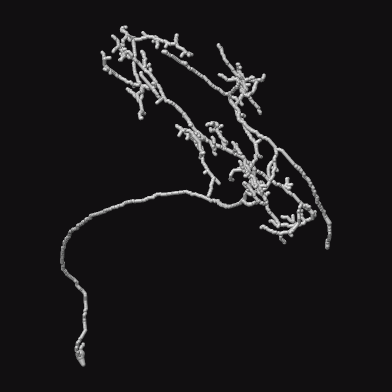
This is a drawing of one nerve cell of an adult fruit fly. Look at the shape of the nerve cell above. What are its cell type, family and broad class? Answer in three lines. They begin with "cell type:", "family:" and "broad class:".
cell type: IN06B069
family: hemilineage 06B
broad class: nerve-cord intrinsic neuron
